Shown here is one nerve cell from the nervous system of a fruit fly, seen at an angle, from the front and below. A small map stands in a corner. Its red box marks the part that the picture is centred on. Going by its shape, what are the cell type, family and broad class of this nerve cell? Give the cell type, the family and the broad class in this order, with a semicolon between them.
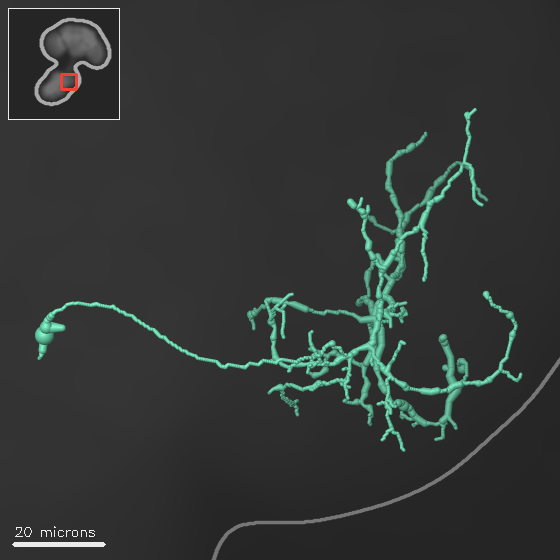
IN13B032; hemilineage 13B; nerve-cord intrinsic neuron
